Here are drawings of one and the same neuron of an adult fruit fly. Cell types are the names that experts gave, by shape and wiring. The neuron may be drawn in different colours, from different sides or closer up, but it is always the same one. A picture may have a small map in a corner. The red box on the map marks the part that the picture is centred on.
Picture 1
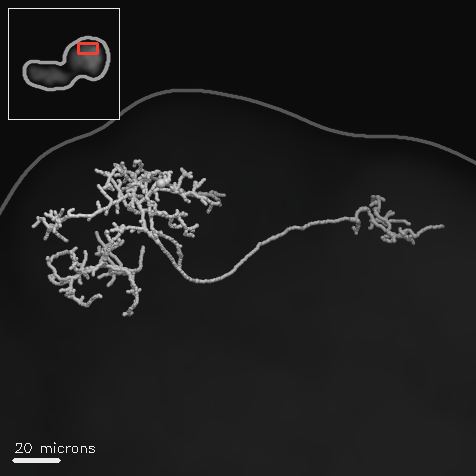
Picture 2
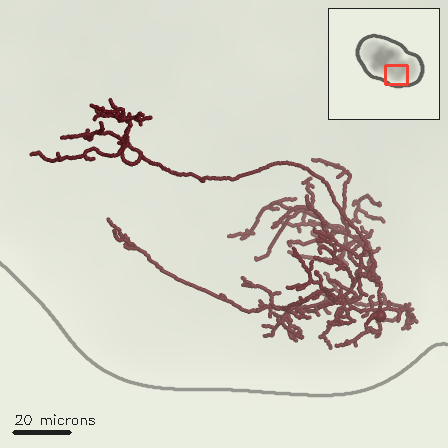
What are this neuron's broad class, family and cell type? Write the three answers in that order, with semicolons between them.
central-brain intrinsic neuron; hemilineage LHl2_dorsal; CB1308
